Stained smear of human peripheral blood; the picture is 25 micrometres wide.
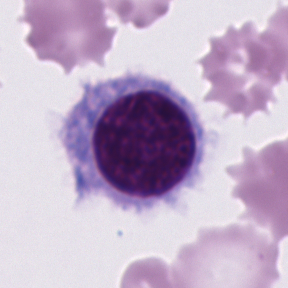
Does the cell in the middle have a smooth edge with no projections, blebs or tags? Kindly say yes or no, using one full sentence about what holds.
No, ragged or frayed parts, projections, blebs or tags interrupt the cell's outline.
